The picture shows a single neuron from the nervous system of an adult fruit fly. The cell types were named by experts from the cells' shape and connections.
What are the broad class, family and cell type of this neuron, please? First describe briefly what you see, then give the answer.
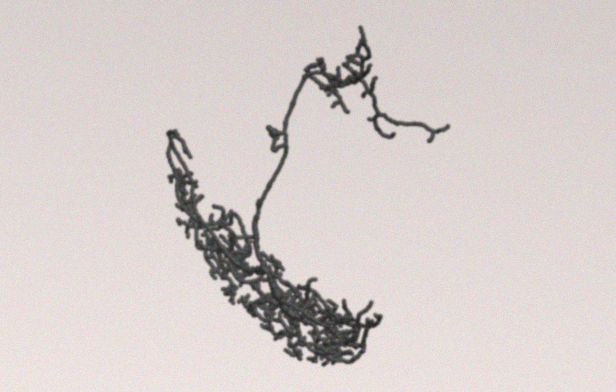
Dozens of branch ends can be seen. In this view it is about as wide as it is tall. It is a visual projection neuron. The family is LPT. Its cell type is LPT52.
